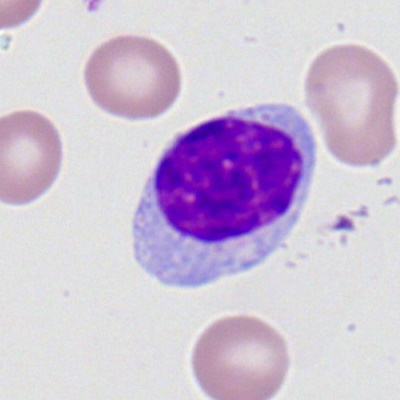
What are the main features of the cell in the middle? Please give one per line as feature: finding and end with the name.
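Outline: smooth, oval
Nucleus: toward the upper right
Cytoplasm band: wider at the lower left
Chromatin: dark purple, clumped, paler patches between clumps
Cytoplasm colour: pale greyish-blue
Name: lymphocyte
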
